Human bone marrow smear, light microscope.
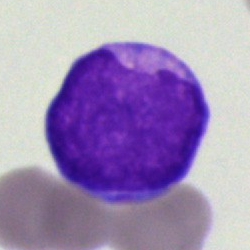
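Blast, central cell: roughly round in outline, with a nucleus filling nearly the whole cell. The cytoplasm appears only as a thin pale rim, widest at the top. The chromatin stains deep purple, with small paler spots scattered through it.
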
